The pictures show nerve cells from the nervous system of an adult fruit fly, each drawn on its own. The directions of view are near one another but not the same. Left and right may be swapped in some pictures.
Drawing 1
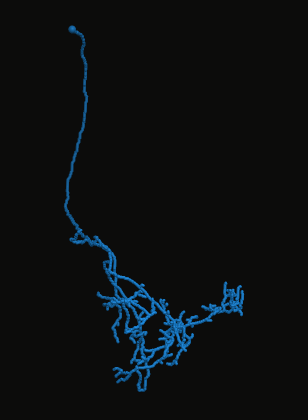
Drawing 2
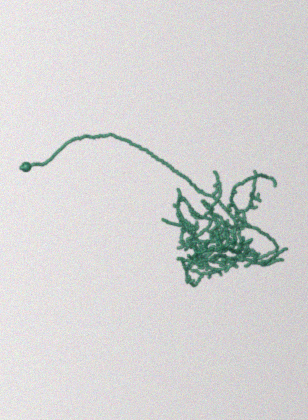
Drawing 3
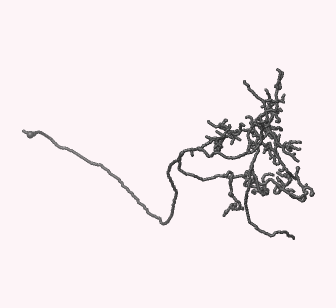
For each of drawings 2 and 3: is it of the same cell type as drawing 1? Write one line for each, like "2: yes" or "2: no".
2: no
3: yes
